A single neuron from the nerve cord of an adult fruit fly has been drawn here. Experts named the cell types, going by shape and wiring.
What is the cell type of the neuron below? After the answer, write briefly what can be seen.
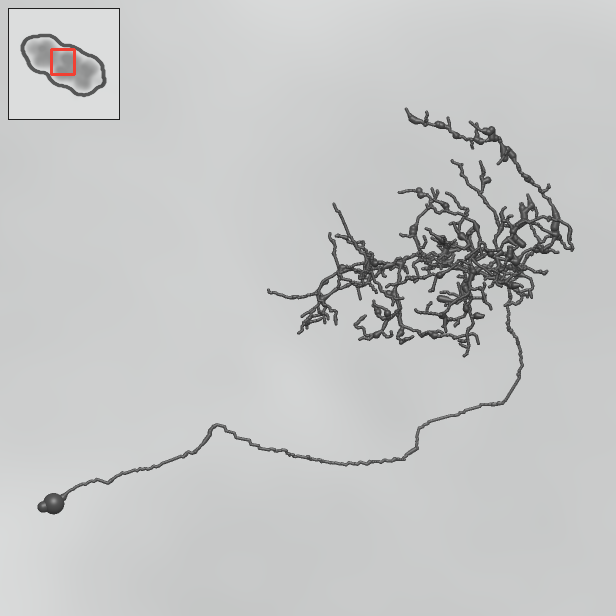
Its cell type is IN12B049. This is a nerve-cord intrinsic neuron. Dozens of branch ends can be seen. In this view it is wider than it is tall.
